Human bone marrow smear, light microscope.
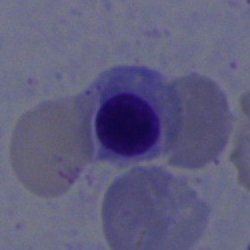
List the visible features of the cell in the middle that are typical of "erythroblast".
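Dense, dark purple chromatin goes with an erythroblast.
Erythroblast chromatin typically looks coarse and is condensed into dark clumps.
Here, though, the purple looks uniform rather than clumped, so that part fits less neatly. I can make out no nucleoli in the nucleus, and no granules in the cytoplasm.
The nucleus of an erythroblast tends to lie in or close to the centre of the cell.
Yet the rim of cytoplasm is wider above the nucleus than below it, so the nucleus is not evenly framed.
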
